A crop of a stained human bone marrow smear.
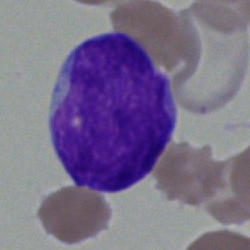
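Blast, the central cell in this stained bone marrow smear. Its outline is oval and smooth. Cytoplasm appears only as a thin rim, chiefly along the left edge, and this small amount is pale blue. The chromatin stains dark purple in a finely mottled pattern.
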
